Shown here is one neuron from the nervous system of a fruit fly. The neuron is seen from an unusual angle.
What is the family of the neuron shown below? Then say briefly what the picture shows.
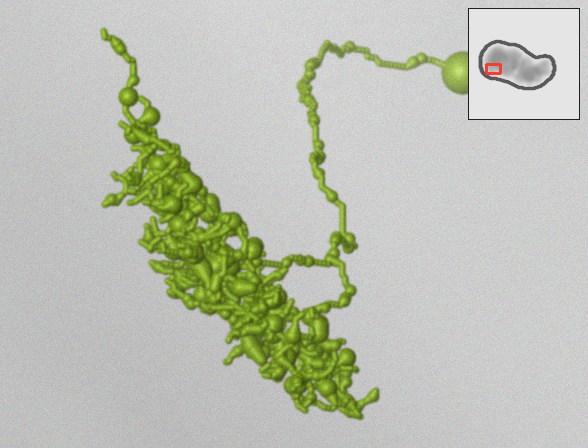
Its family is Pm. It is an optic-lobe intrinsic neuron. The picture shows dozens of branch ends. As drawn here it is about as wide as it is tall.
